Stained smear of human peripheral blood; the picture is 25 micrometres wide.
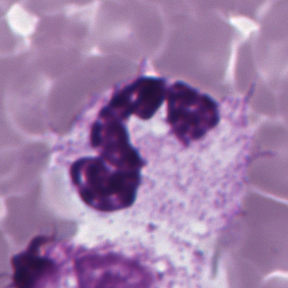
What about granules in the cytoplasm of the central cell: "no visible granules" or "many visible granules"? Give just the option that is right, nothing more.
Many visible granules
